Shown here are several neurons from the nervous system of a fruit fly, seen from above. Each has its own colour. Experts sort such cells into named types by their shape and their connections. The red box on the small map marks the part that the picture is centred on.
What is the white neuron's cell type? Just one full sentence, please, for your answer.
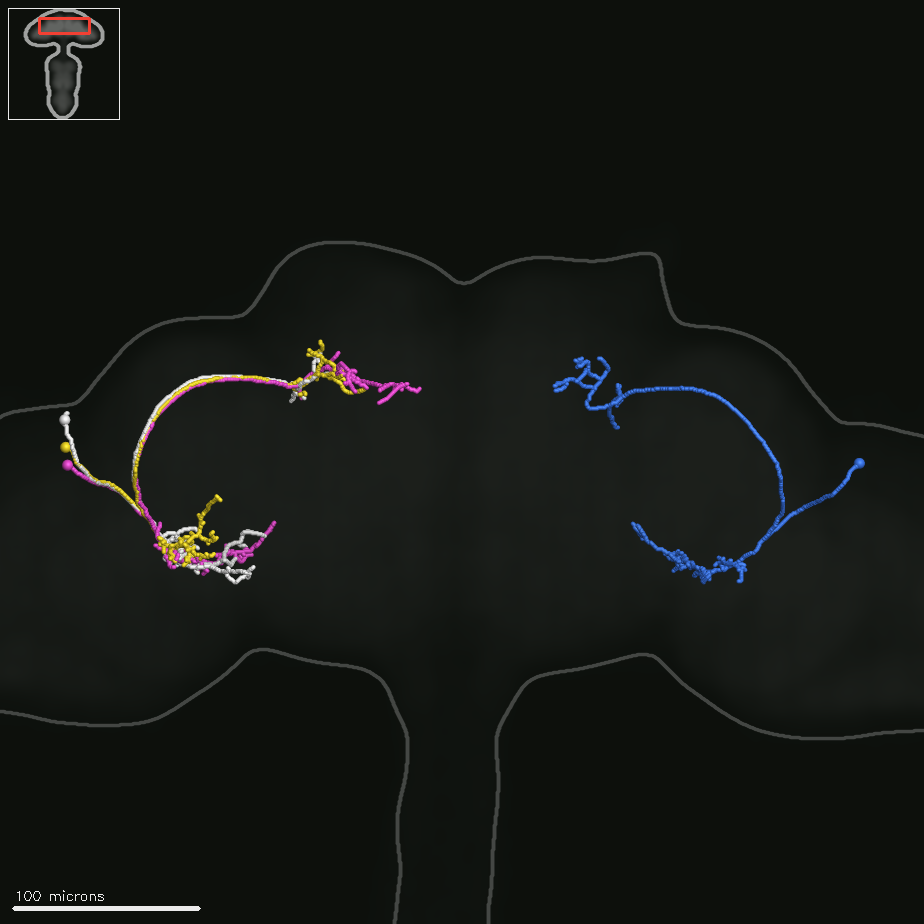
The neuron is a member of cell type CB2881.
